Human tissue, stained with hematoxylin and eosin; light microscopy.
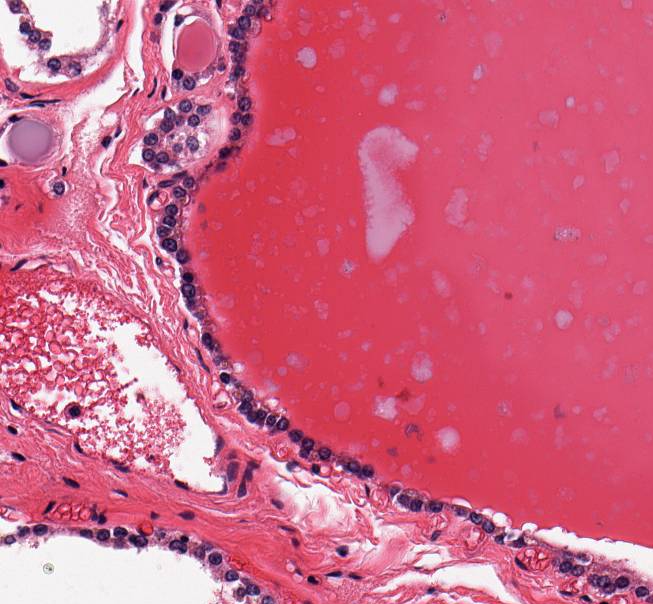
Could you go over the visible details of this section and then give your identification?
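A single large colloid-filled follicle occupies most of the right and upper part of the field. It is lined by one layer of low cuboidal cells whose round, darkly stained nuclei form a single row. At the upper left, small follicles contain round, pale pink-lilac colloid droplets. This tissue is thyroid.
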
